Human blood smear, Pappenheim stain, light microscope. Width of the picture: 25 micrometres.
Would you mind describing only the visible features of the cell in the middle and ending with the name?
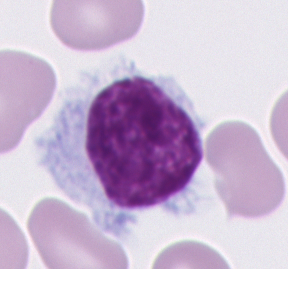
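Around the edge of the cytoplasm I can make out fine, hair-like projections fringing the cell. The cytoplasm itself looks pale greyish-blue. I find no distinct granules in it, and no vacuoles either. This is a hairy cell.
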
